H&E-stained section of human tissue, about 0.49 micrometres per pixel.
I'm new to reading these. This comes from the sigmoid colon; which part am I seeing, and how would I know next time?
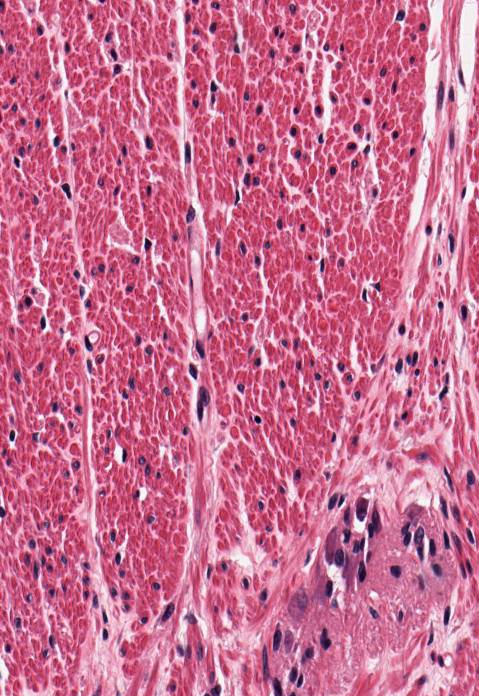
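The answer is smooth muscle. First, its fibres are cut across, appearing as small, closely packed red polygonal profiles.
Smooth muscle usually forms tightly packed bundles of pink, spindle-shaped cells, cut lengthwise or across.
Second, the fibres are grouped into bundles, separated by thin pale pink septa running roughly vertically. Third, no fat cells are present anywhere. Last, narrow white clefts separate many profiles, consistent with shrinkage during processing.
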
